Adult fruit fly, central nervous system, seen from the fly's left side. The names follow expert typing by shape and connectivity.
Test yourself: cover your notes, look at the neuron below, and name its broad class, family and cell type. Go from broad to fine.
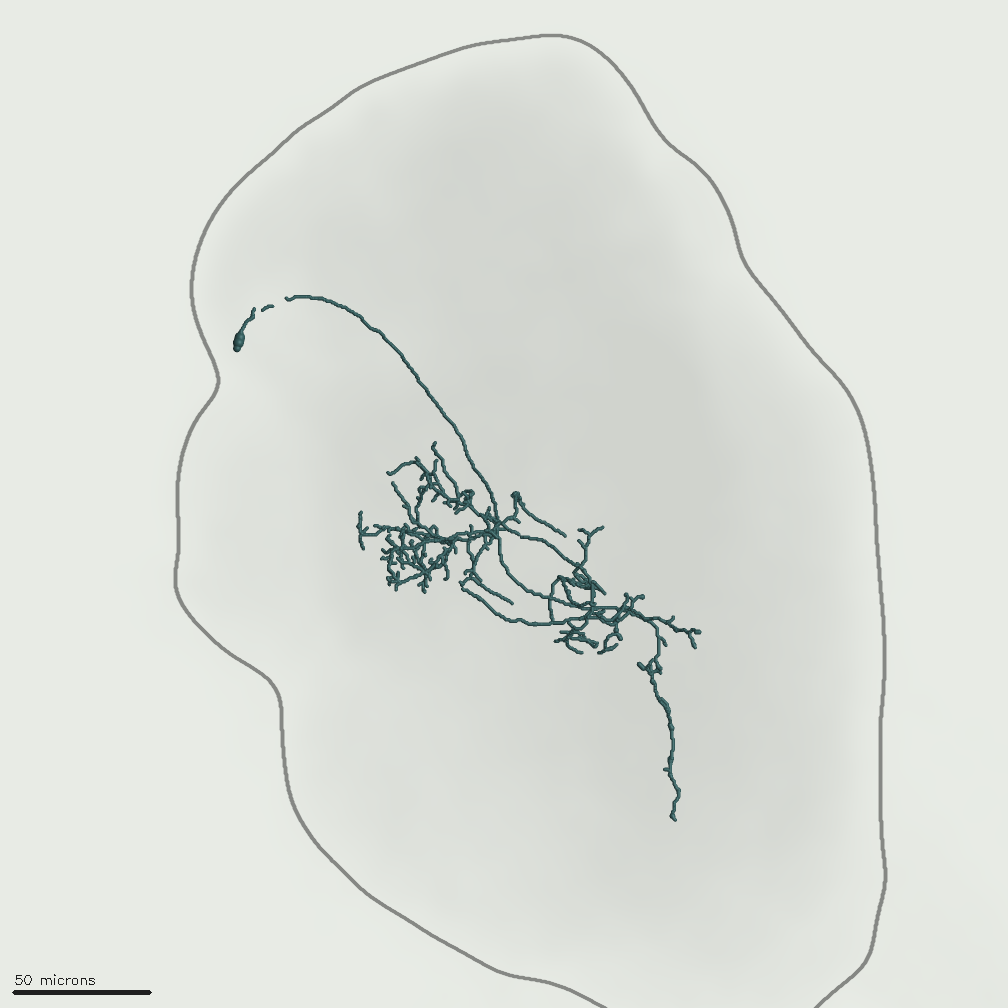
central-brain intrinsic neuron; hemilineage AOTUv1_ventral; LAL020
